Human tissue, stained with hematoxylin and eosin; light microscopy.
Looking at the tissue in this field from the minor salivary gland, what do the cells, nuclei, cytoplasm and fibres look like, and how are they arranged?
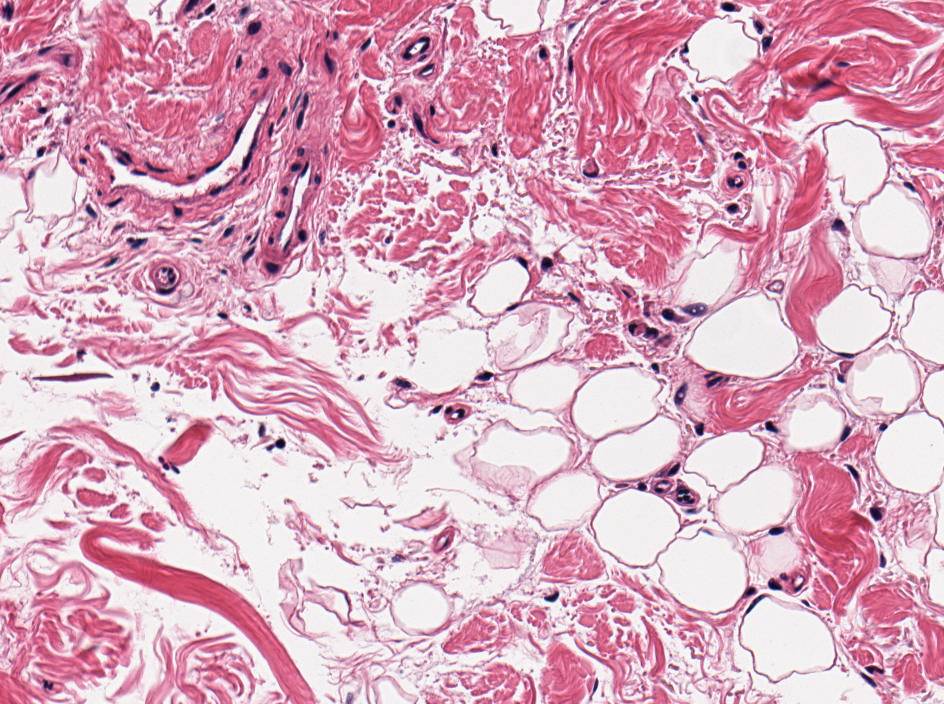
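Here the left and upper parts are fibrous connective tissue, and the fat cells collect toward the right and lower right. Those adipocytes look like empty rounded spaces ringed by thin membranes, their flattened nuclei pushed to the edges. The pink collagen bundles are thick, wavy and run in many directions. Nuclei are sparse throughout.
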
